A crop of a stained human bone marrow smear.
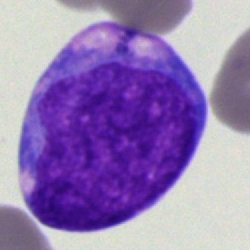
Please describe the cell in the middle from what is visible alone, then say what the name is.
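Deep blue cytoplasm forms a thin rim, widest along the top of the cell. Pale, unstained patches lie in it along that top edge. Chromatin is finely granular, with small pale spots rather than coarse dark clumps. This is a blast.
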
